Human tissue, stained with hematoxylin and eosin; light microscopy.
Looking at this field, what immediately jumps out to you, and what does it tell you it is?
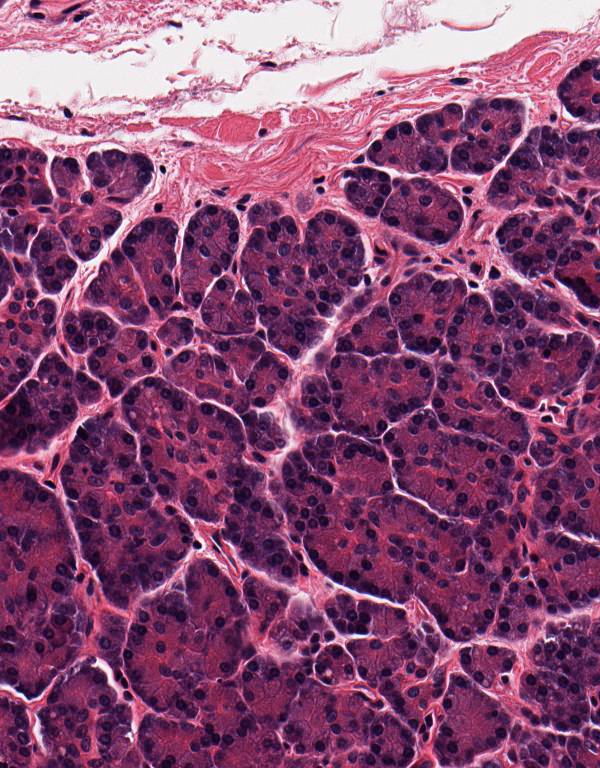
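Exocrine pancreas makes up this field of small, rounded, closely packed acini with barely visible lumina. Its acinar cells are pyramidal, with round dark basal nuclei, and their cytoplasm stains strongly, purple toward the base and pinker toward the centre of the acinus.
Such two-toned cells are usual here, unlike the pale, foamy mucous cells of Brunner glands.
No pale mucous acini appear.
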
